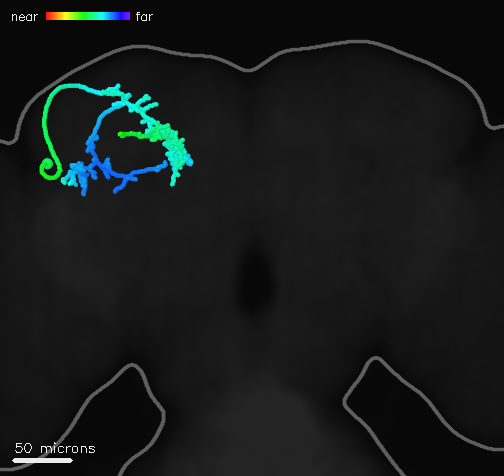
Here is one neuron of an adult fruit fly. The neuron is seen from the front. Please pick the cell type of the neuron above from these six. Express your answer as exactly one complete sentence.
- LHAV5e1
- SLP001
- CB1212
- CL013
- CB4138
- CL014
It is CL014 that this neuron is, by cell type.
